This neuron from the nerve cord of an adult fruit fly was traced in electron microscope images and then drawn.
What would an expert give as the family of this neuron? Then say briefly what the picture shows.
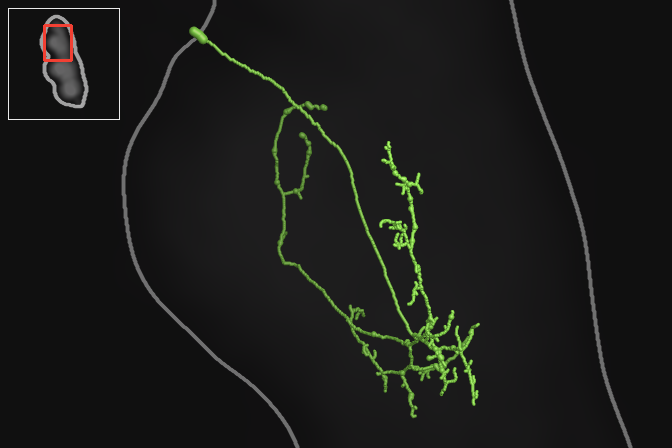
The family is hemilineage 12B. This is a nerve-cord intrinsic neuron. Dozens of branch ends can be seen. In this view it is taller than it is wide.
